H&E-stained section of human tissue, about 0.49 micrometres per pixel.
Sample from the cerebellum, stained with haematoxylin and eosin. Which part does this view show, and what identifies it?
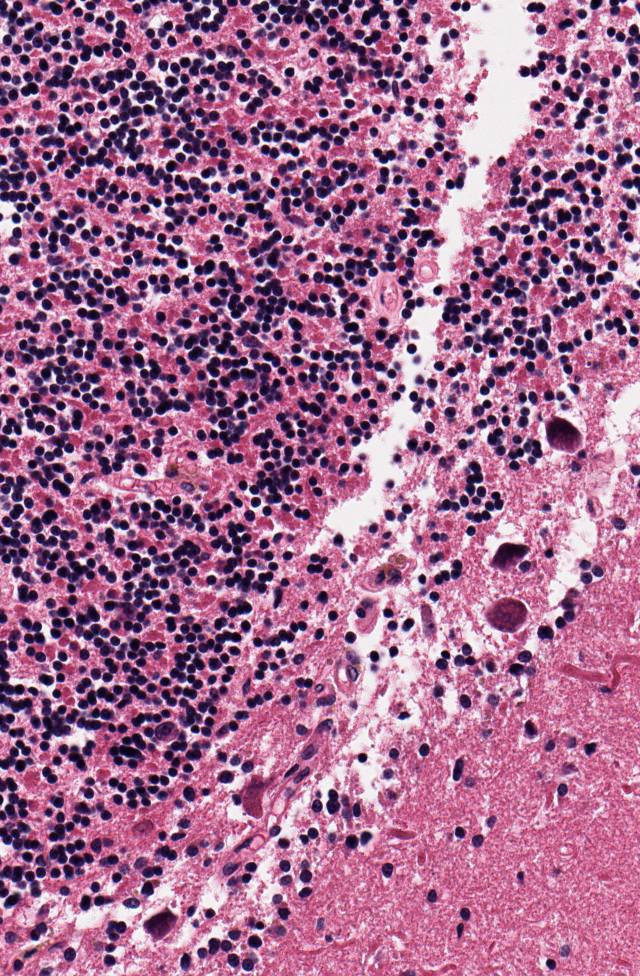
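This is the granular layer, filling the upper left. First, its cells are granule cells with small, round, darkly stained nuclei and barely visible cytoplasm, densely packed. Second, the pale pink, finely fibrillary layer in the lower right corner contrasts with it.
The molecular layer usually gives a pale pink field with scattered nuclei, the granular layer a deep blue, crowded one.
Third, Purkinje cells with abundant purplish cytoplasm form a single interrupted row along the border between the two.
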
